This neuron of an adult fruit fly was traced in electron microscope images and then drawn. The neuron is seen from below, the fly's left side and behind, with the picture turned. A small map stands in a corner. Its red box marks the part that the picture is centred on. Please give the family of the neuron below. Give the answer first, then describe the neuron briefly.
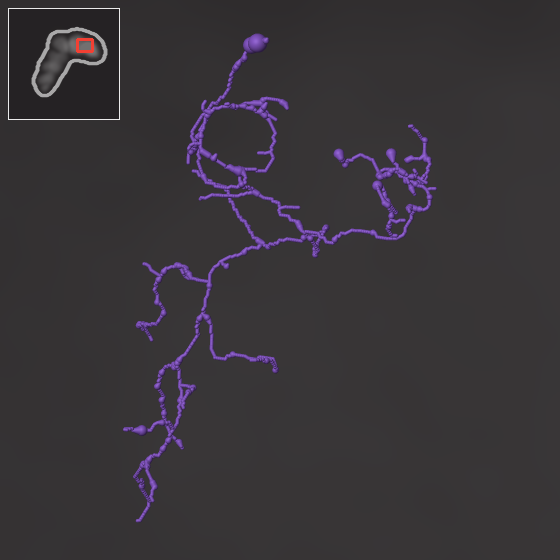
The name of its family is class DAN. Its broad class is central-brain intrinsic neuron. The cell body can be seen at the top of the picture. The picture shows dozens of branch ends.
